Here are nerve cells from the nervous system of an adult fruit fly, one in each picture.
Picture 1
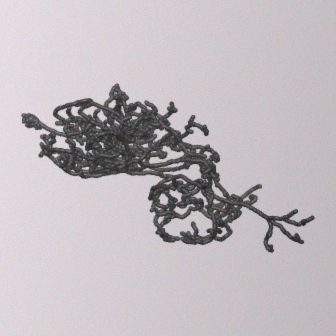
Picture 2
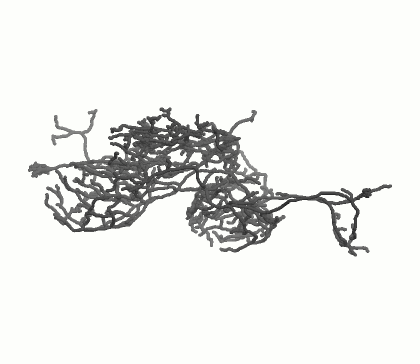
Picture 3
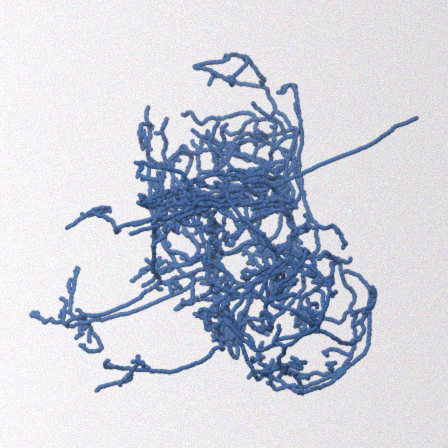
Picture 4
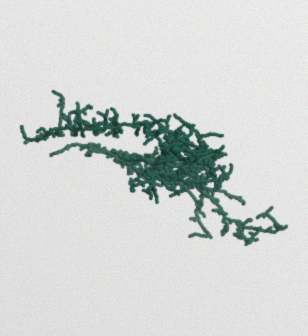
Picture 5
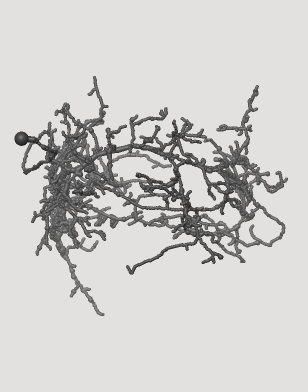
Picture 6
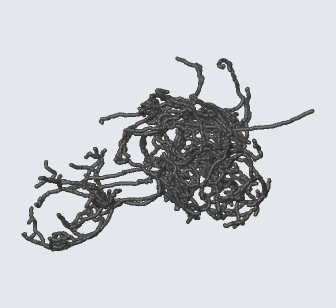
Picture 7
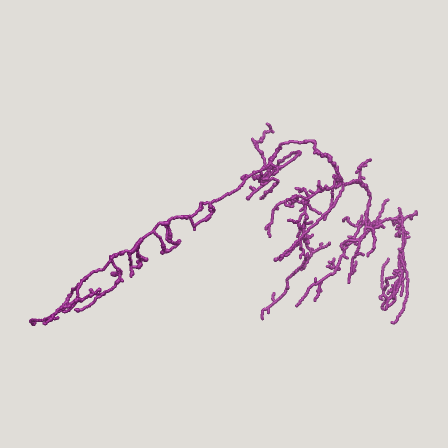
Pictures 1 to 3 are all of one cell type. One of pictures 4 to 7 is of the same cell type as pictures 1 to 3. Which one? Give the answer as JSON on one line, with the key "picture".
{"picture": 6}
